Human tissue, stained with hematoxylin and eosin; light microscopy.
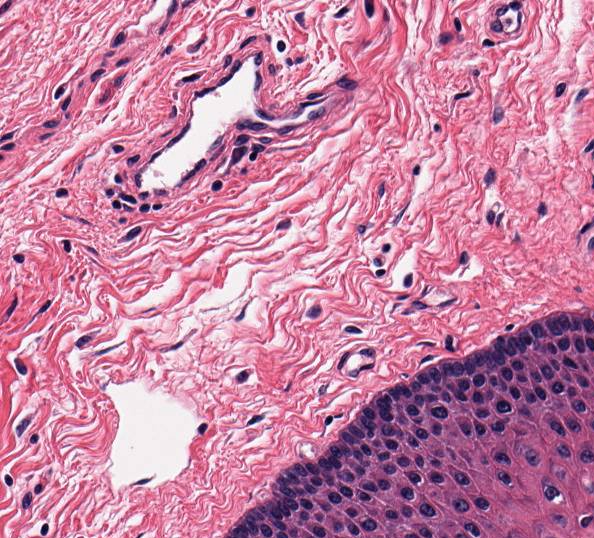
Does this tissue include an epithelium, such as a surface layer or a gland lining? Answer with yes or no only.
Yes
